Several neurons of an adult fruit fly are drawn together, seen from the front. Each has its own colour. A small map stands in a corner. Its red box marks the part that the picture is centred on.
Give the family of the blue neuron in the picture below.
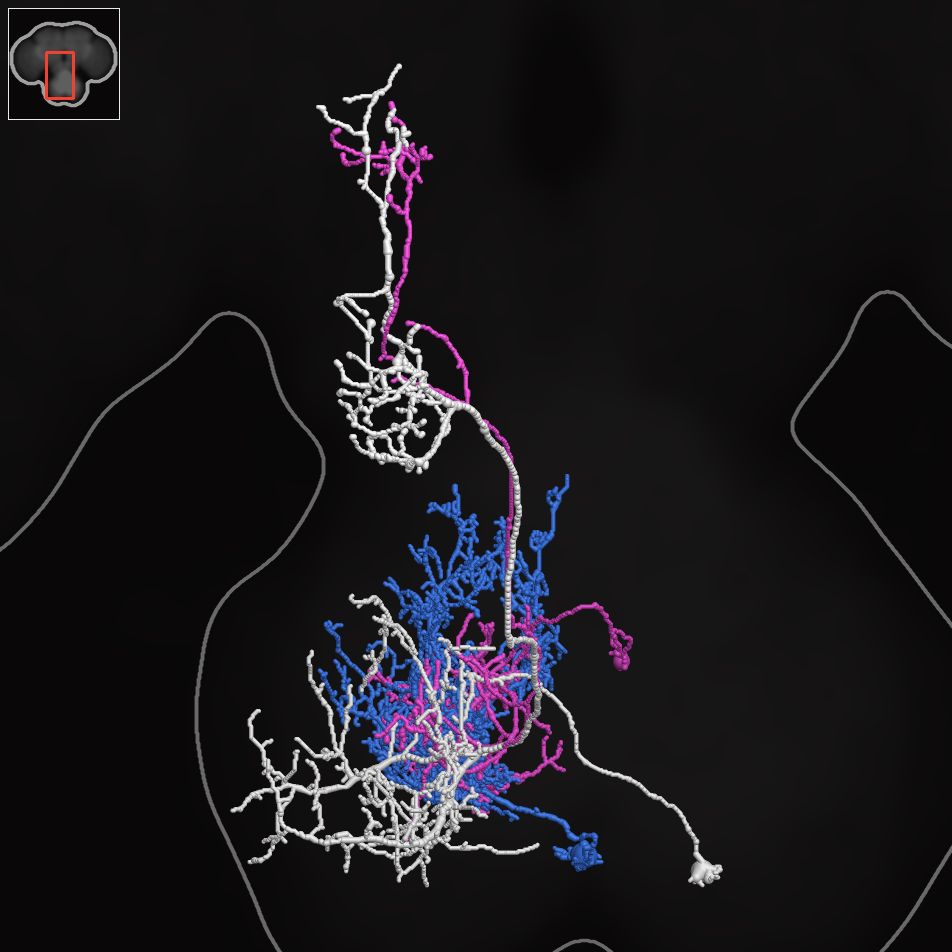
hemilineage 13B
